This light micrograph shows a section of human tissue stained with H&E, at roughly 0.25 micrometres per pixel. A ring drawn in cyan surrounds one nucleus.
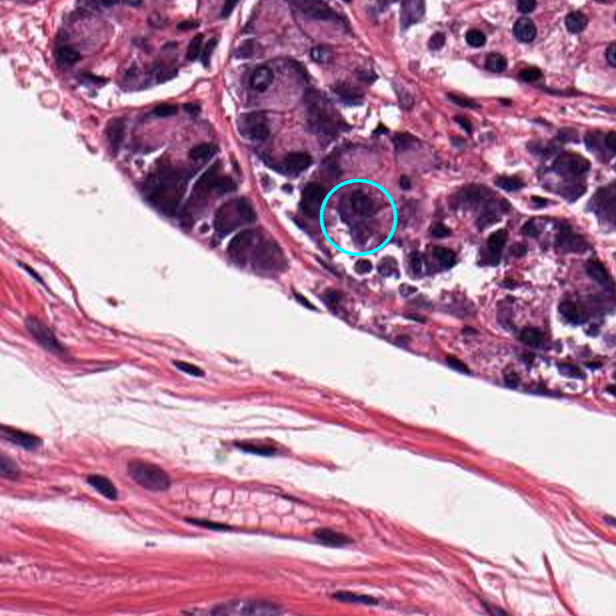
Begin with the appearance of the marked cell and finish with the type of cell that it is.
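The nucleus is dark and roughly round, with an edge that looks blurred rather than crisp. The nucleus is surrounded by cytoplasm rather than pressed against the cell's edge. The cytoplasm is deep purple and looks granular, and the cell's outline fades into the cells pressed against it. The cell lies within a crowded cluster of similar cells, near the edge of a tissue piece that borders an empty clear space, with pink fibres beyond it. This is a pancreatic acinar cell.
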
